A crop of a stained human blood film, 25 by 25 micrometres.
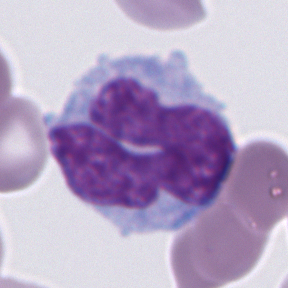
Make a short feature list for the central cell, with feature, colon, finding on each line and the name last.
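Nucleus: one folded, convoluted mass, not separate lobes joined by strands
Cleft: narrow and pale, running roughly horizontally through the nuclear middle
Cytoplasm: pale grey-blue
Cytoplasmic rim: wider above and below the nucleus than at its left and right ends
Cell size: about 17 micrometres across
Nuclear size: about 16 by 11 micrometres
Name: monocyte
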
